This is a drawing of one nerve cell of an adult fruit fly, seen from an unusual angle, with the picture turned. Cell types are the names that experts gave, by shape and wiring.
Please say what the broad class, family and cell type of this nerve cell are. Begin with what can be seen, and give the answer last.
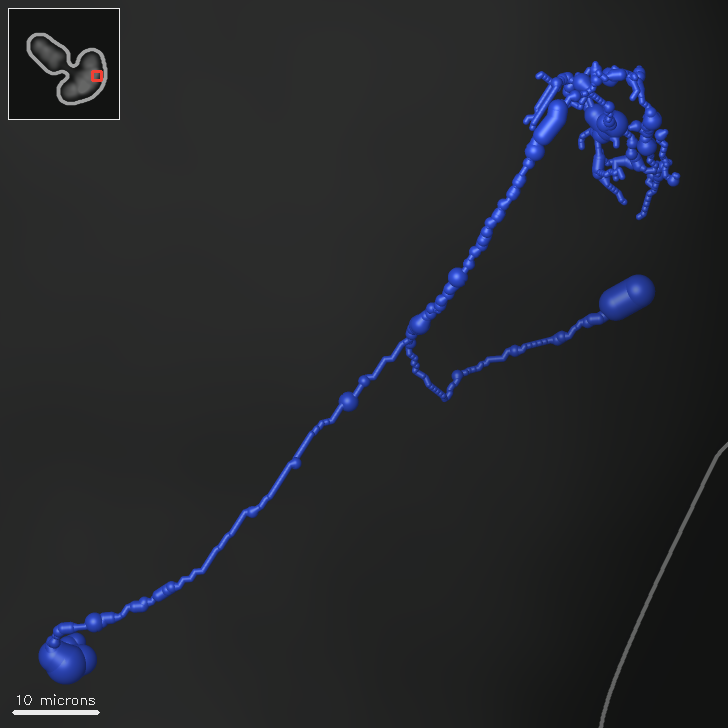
It lies in the brain. Its cell body lies on the right of the picture. From left to right in the picture it spans about 75 microns. This is a central-brain intrinsic neuron. The family is hemilineage AOTUv4_dorsal. Its cell type is TuBu02.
